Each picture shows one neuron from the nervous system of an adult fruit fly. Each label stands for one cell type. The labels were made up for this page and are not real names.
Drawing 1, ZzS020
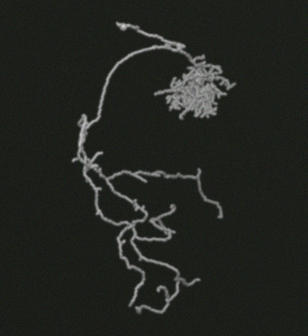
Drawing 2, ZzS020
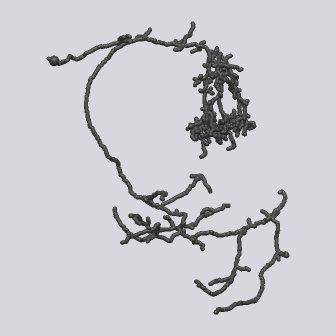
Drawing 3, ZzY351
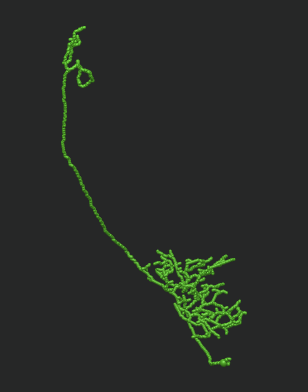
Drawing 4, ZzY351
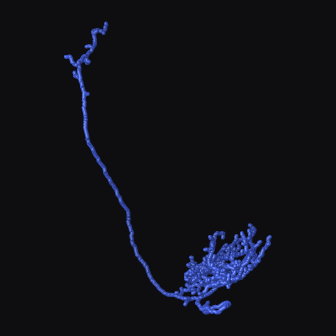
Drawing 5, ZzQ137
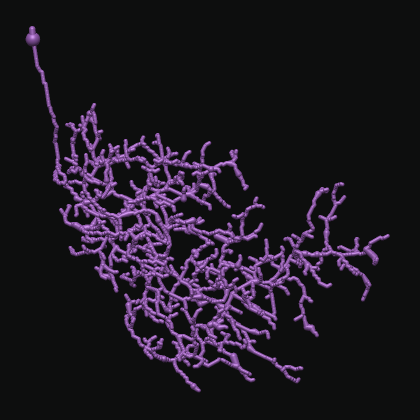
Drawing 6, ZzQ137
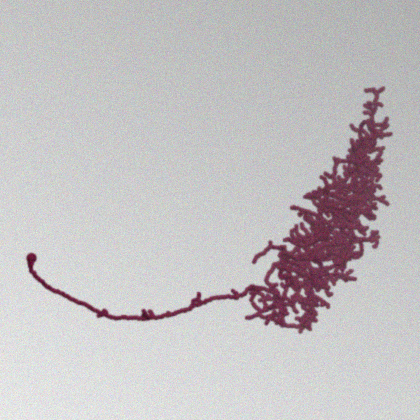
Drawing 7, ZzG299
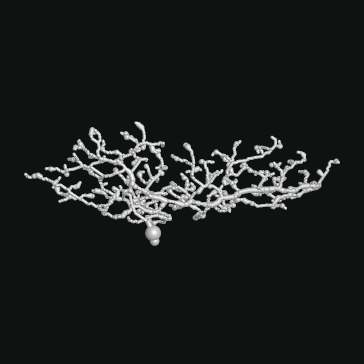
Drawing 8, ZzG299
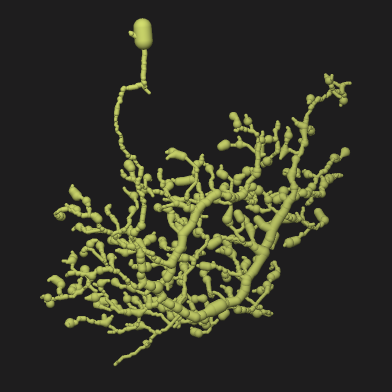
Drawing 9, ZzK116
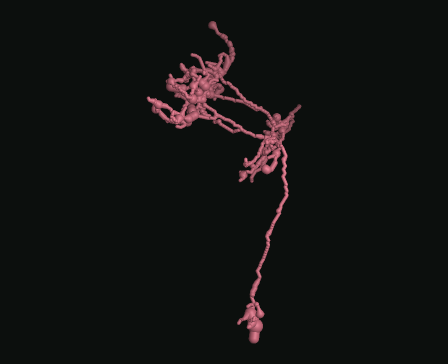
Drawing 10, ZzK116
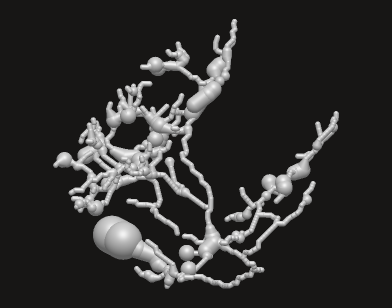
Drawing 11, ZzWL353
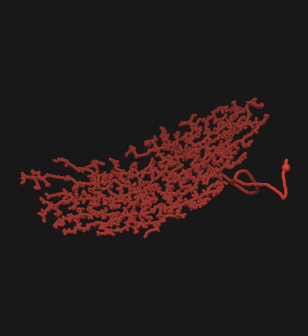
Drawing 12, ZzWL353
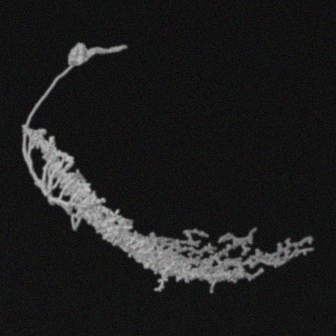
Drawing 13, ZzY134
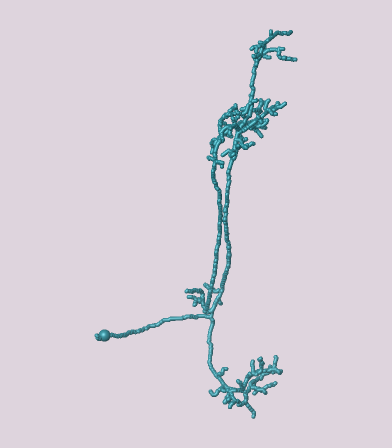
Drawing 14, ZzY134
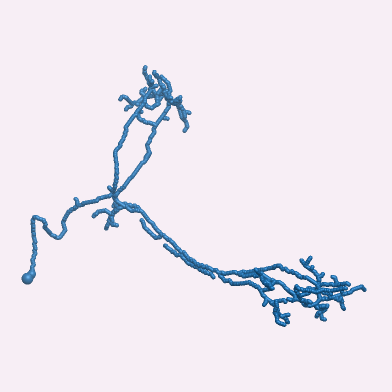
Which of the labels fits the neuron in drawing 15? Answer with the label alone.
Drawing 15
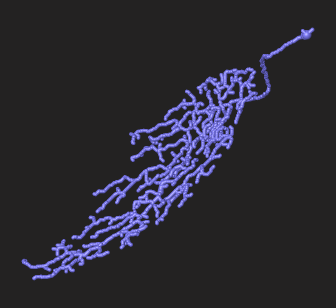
ZzWL353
